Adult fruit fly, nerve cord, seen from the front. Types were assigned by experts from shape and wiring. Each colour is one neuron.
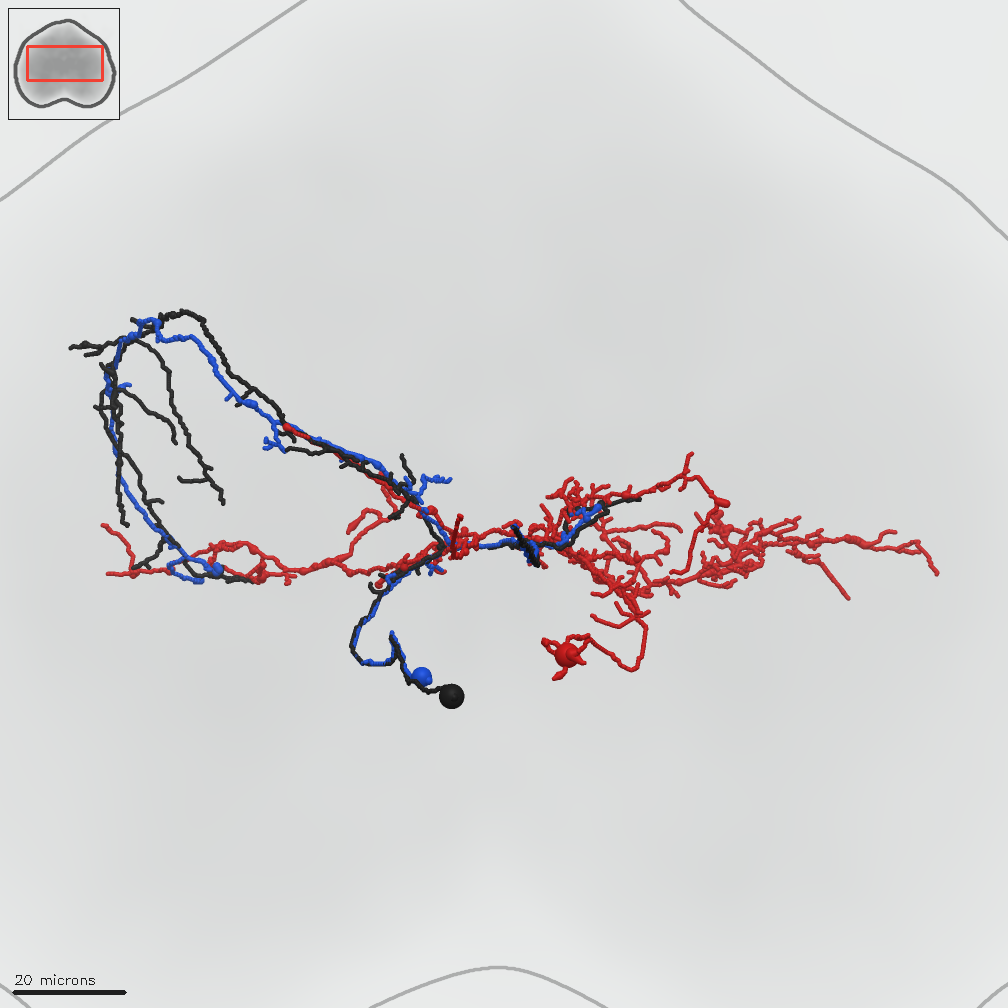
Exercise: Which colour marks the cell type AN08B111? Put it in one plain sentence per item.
The colour is black.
